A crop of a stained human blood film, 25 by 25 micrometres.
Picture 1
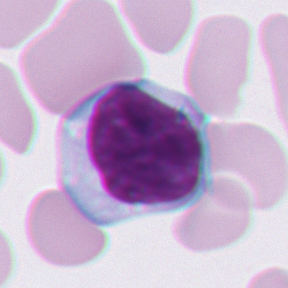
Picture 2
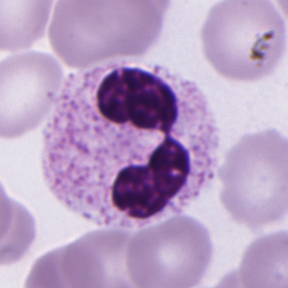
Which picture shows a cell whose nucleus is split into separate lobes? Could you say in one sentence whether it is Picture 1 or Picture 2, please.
The cell shown in Picture 2 has a nucleus formed of distinct lobes.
